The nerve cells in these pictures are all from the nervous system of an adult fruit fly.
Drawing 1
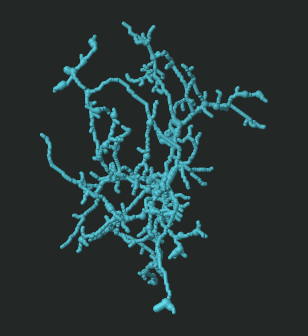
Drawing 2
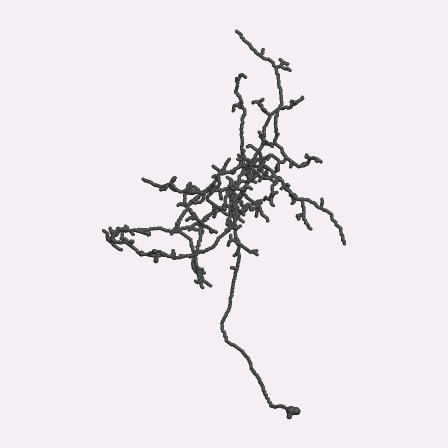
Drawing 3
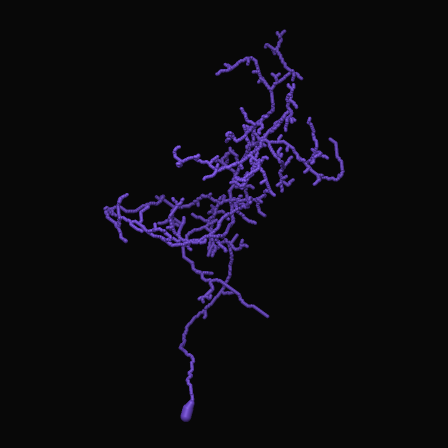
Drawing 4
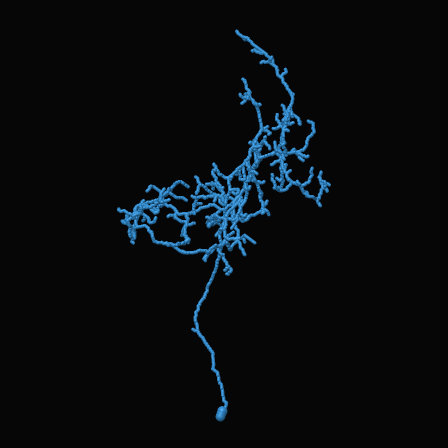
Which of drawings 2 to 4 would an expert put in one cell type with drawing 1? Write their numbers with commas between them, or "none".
none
